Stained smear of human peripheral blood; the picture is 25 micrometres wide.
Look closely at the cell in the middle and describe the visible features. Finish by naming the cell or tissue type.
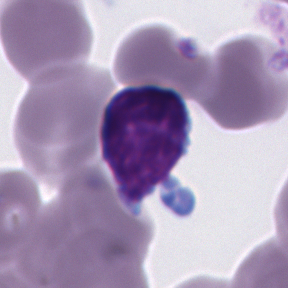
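Shape first: the cell is teardrop-shaped, narrowing toward its lower end. Next, the nucleus, which fills almost the whole cell and measures about 10 by 7 micrometres. Then the chromatin, which is dense and dark purple. Last, the edge: a small pale blue bleb sticks out from the lower edge of the cell. The cell is a typical lymphocyte.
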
